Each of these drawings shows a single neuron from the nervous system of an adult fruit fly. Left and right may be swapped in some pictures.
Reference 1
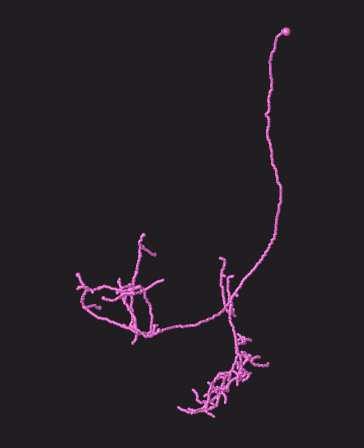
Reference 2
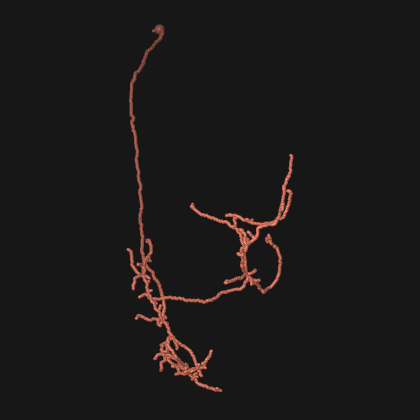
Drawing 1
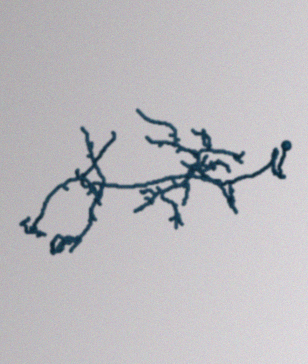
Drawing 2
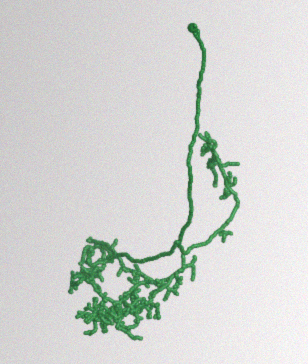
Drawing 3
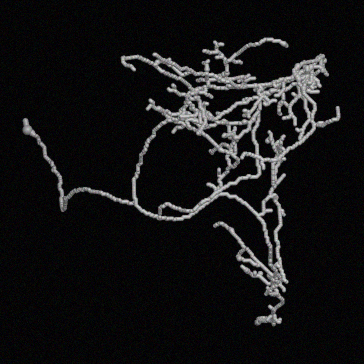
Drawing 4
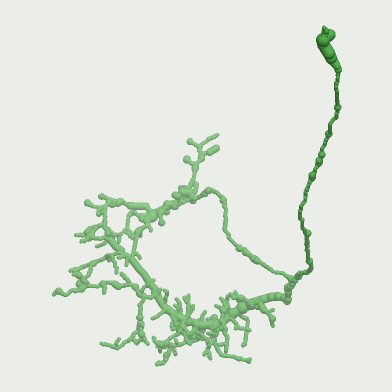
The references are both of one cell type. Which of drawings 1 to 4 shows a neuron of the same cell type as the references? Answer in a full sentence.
Drawing 1 shows a neuron of the same cell type.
